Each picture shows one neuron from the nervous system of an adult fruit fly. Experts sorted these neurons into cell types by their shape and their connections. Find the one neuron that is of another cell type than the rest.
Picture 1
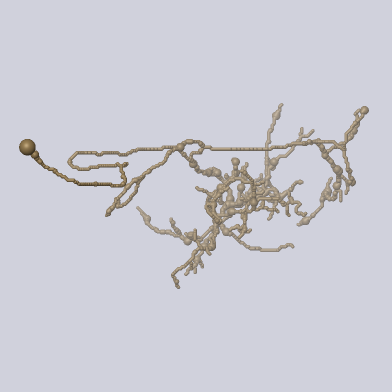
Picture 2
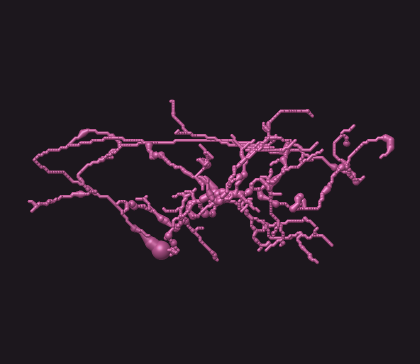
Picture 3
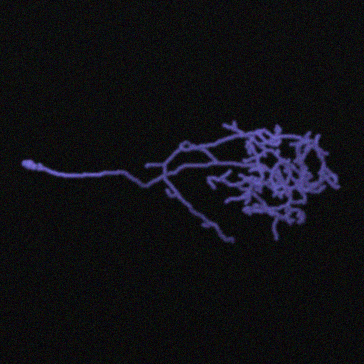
1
